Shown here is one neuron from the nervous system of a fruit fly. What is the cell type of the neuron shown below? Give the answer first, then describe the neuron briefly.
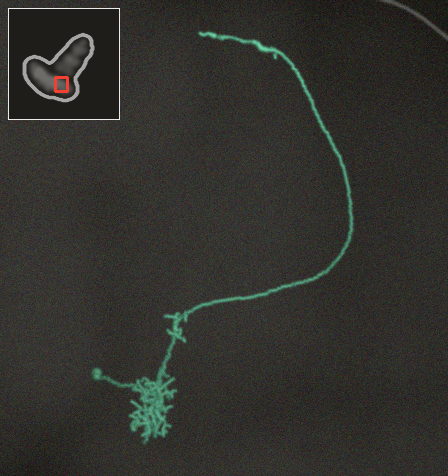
It is of cell type Tm4. It is an optic-lobe intrinsic neuron. Its cell body lies at the lower left of the picture. As drawn here it is taller than it is wide.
